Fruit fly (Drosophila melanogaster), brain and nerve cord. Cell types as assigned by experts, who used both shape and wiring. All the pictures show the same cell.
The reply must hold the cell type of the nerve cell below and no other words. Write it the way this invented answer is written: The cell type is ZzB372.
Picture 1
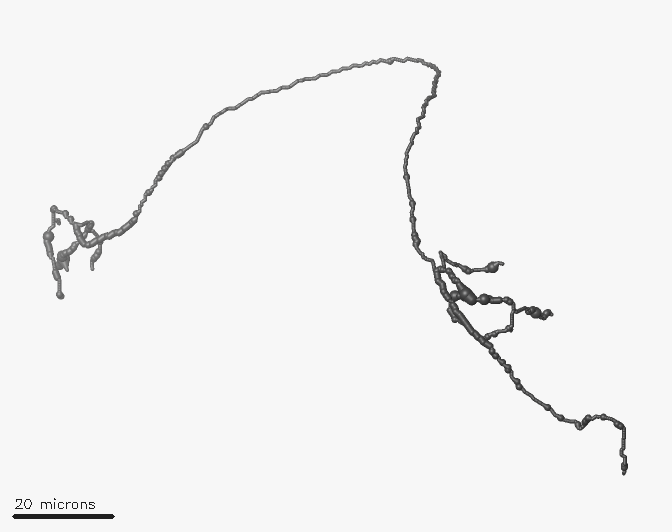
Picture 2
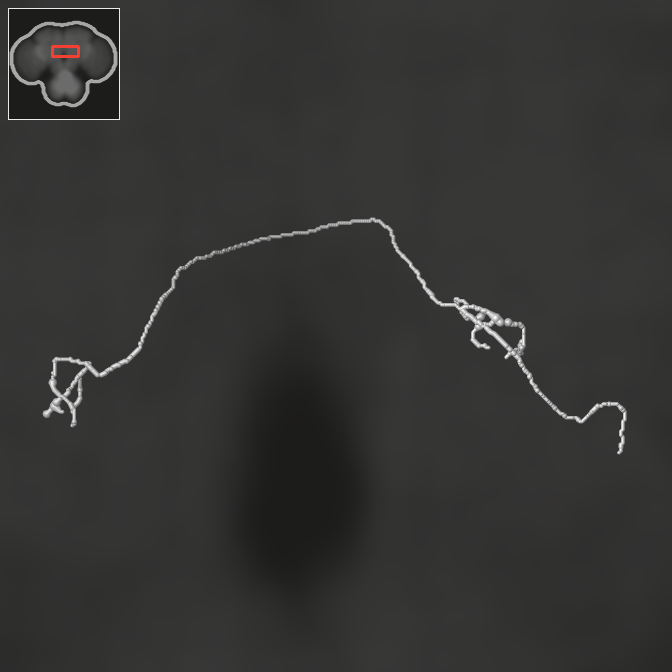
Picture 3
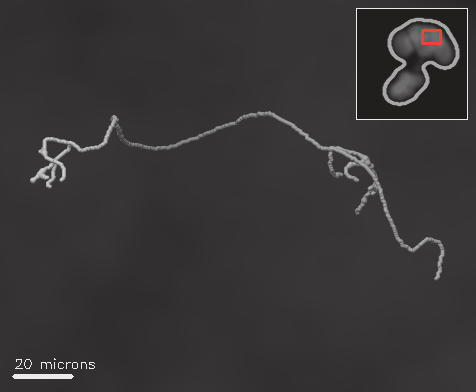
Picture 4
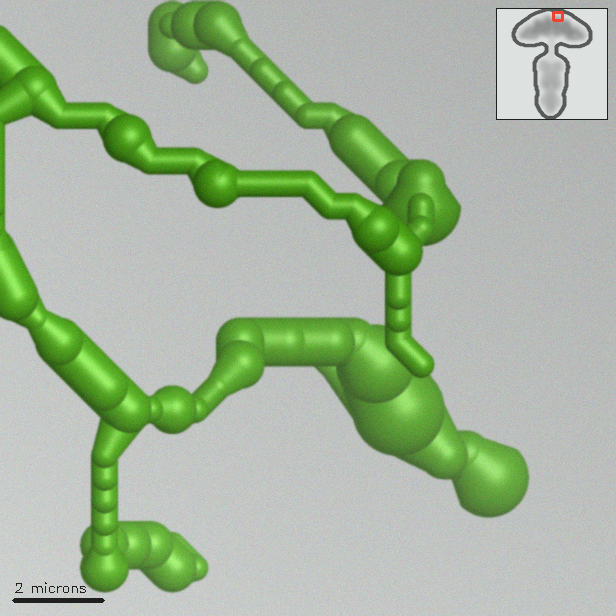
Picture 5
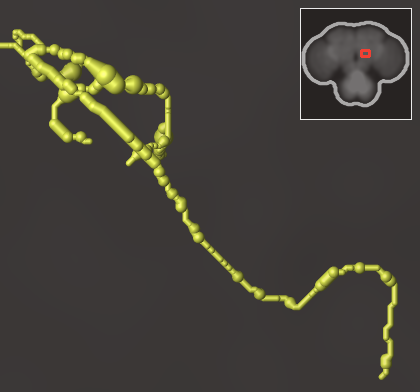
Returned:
The cell type is ORN_VA6.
